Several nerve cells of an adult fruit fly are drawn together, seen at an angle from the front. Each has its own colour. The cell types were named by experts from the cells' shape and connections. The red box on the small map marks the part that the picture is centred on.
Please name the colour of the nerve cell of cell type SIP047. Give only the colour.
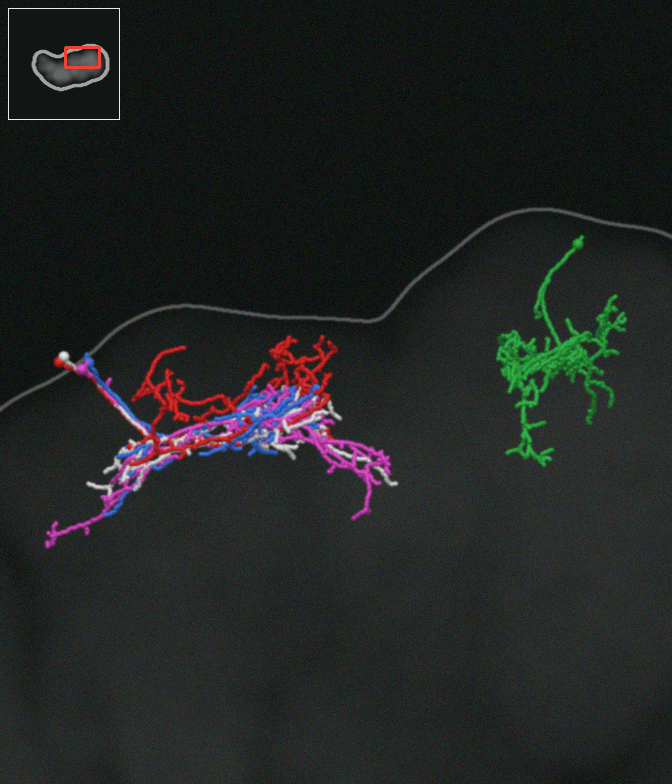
red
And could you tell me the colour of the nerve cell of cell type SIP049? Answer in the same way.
green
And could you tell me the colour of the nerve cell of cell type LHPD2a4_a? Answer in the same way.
magenta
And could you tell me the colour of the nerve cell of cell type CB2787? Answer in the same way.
white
